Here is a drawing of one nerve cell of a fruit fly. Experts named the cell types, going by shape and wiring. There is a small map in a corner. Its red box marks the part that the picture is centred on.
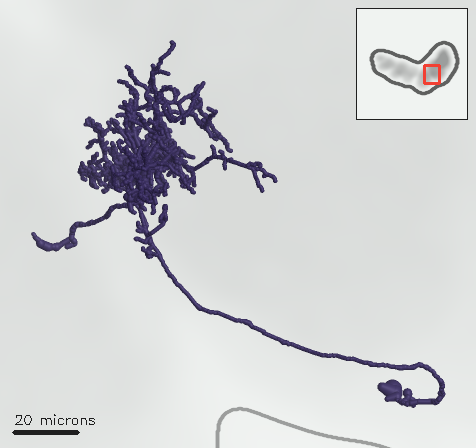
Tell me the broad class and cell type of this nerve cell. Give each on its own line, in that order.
motor neuron of the brain
GNG647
